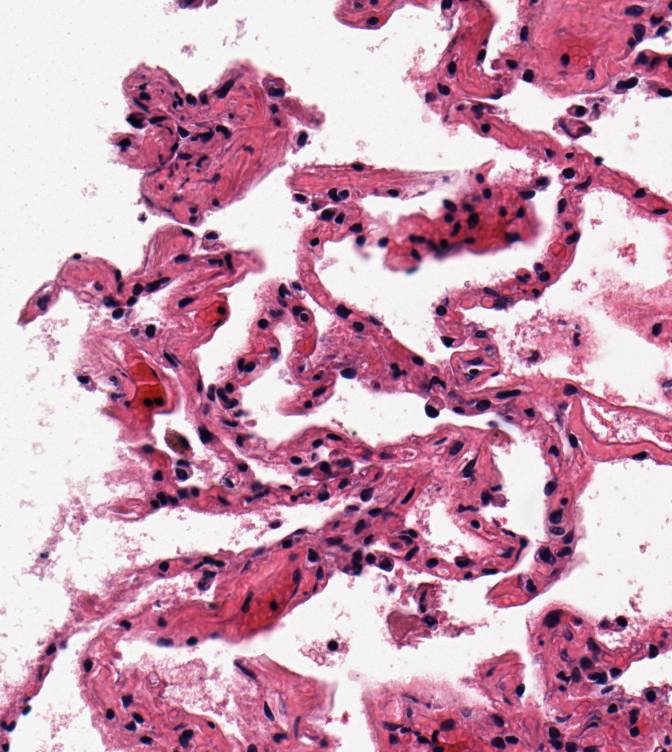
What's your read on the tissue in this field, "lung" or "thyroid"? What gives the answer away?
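This is lung. See how thin, branching septa split the field into large, mostly empty spaces.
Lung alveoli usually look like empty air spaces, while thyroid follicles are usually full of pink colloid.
The septa carry a single layer of flattened cells with dark oval nuclei.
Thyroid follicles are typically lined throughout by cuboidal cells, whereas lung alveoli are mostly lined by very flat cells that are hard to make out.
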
